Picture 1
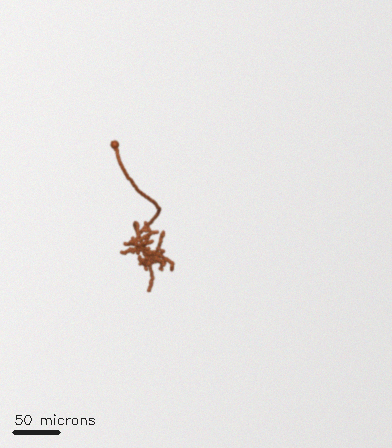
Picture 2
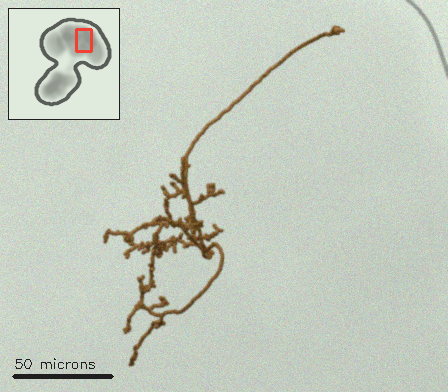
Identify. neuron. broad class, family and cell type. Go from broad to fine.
central-brain intrinsic neuron; hemilineage AOTUv1_ventral; PS038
